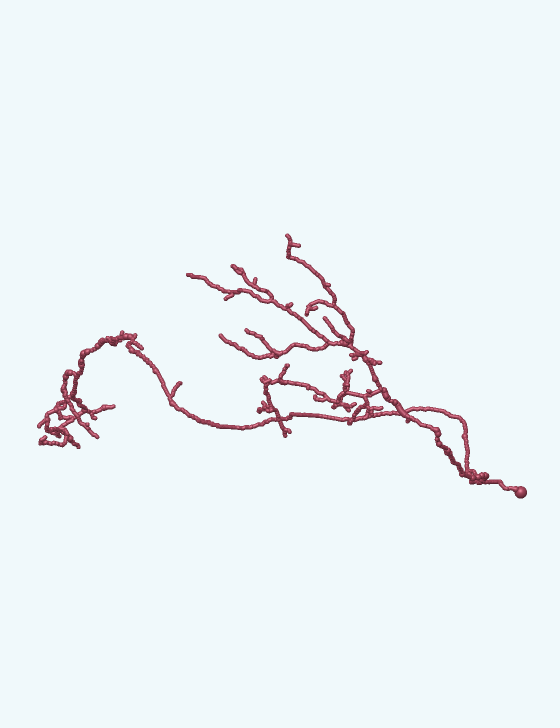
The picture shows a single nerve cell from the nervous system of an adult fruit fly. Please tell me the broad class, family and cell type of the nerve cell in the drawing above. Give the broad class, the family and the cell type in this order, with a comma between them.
visual projection neuron, MeVP, MeVP10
